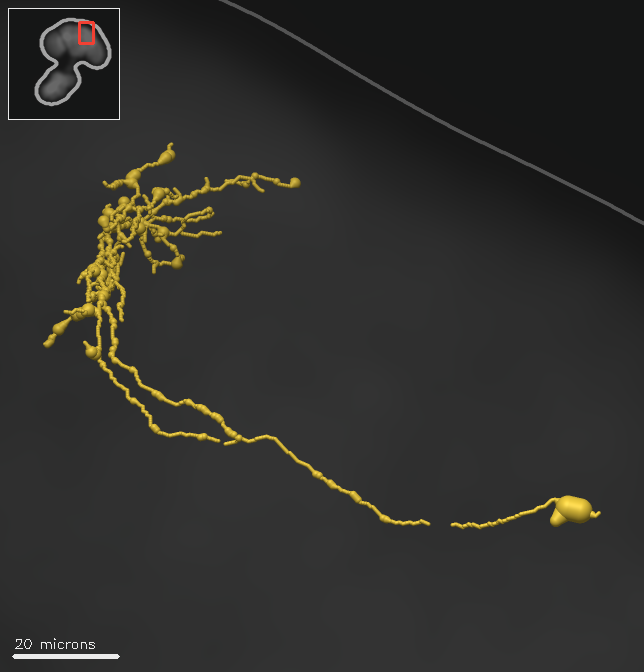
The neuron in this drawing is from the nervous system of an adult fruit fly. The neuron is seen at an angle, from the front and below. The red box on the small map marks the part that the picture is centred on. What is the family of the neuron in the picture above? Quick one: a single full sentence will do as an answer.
Family hemilineage EBa1 is the family of this neuron.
